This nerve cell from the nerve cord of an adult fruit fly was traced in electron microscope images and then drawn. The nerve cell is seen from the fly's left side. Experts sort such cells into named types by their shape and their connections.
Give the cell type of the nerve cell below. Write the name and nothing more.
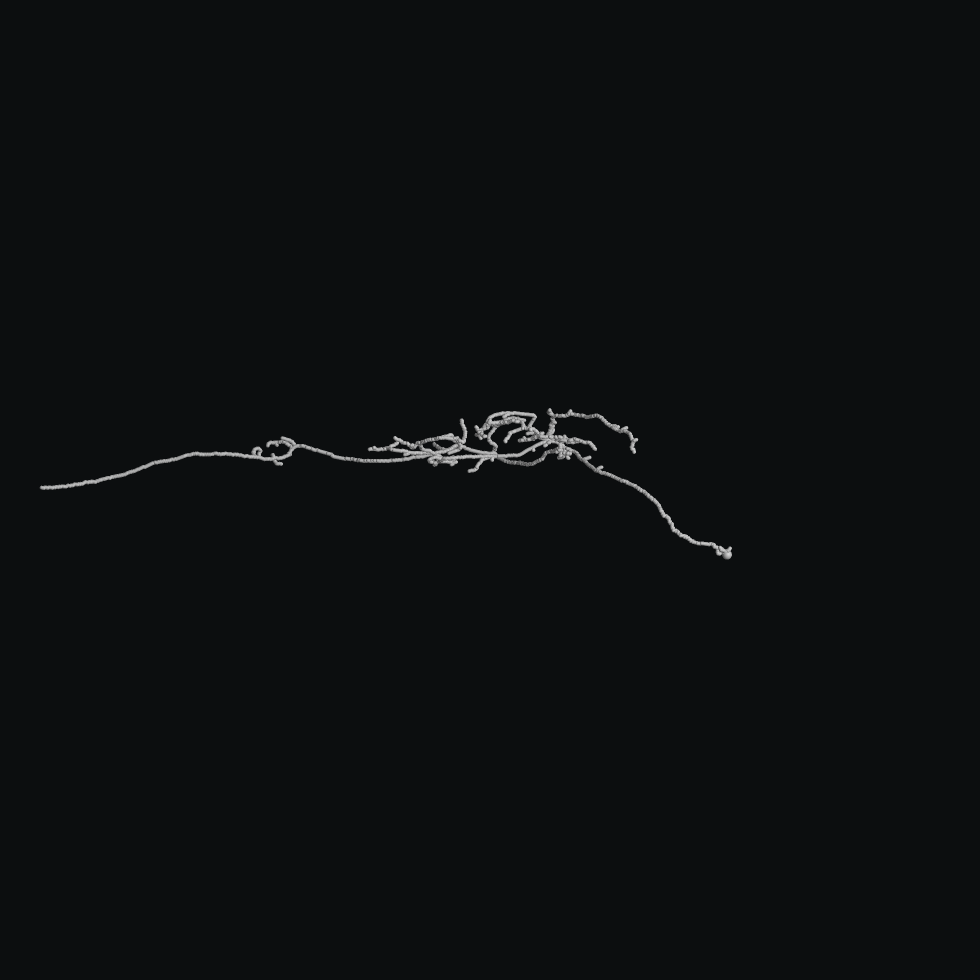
AN07B050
